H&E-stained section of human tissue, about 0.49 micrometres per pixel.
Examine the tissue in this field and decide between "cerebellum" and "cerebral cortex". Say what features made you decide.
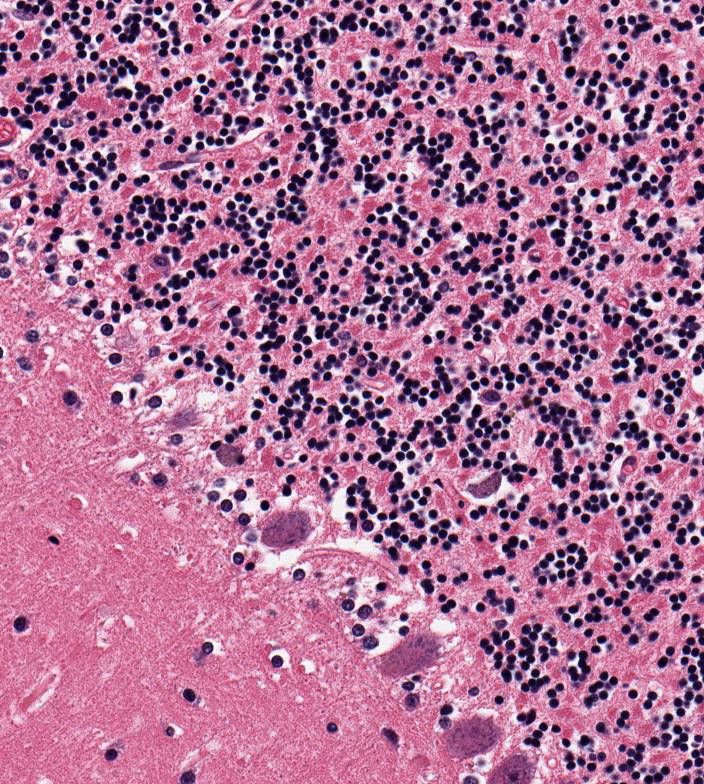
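This is cerebellum. Tightly packed granule cells with small round dark nuclei and barely visible cytoplasm fill the upper and right part of the field. The lower left is pale pink, finely fibrillar neuropil with scattered small nuclei. Large Purkinje cells with abundant purple-staining cytoplasm line the border between the two layers in a single row.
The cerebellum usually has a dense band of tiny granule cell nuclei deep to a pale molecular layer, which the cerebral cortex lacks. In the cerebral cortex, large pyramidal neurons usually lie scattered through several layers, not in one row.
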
